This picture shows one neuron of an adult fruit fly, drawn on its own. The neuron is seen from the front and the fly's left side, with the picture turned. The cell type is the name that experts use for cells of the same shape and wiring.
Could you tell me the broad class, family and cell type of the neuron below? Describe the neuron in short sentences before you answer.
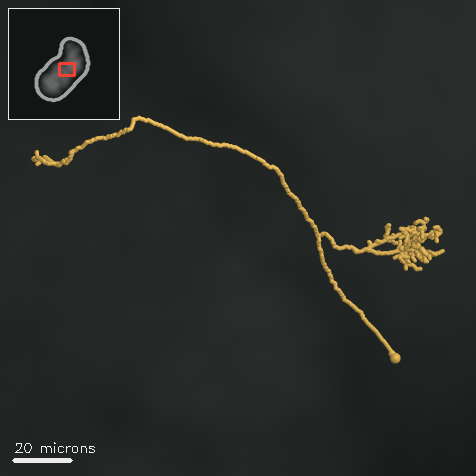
Its cell body lies at the lower right of the picture. From left to right in the picture it spans about 150 microns. This is a visual projection neuron. The family is LC. It is of cell type LC30.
